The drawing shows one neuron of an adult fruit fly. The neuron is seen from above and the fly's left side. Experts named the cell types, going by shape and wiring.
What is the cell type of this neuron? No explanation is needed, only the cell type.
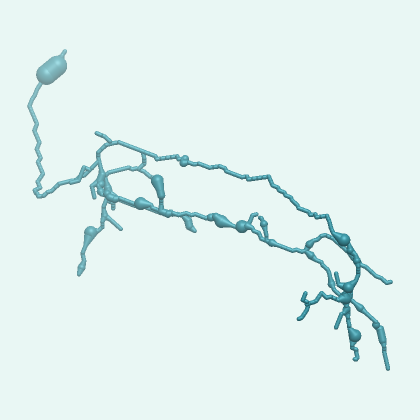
Mi15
